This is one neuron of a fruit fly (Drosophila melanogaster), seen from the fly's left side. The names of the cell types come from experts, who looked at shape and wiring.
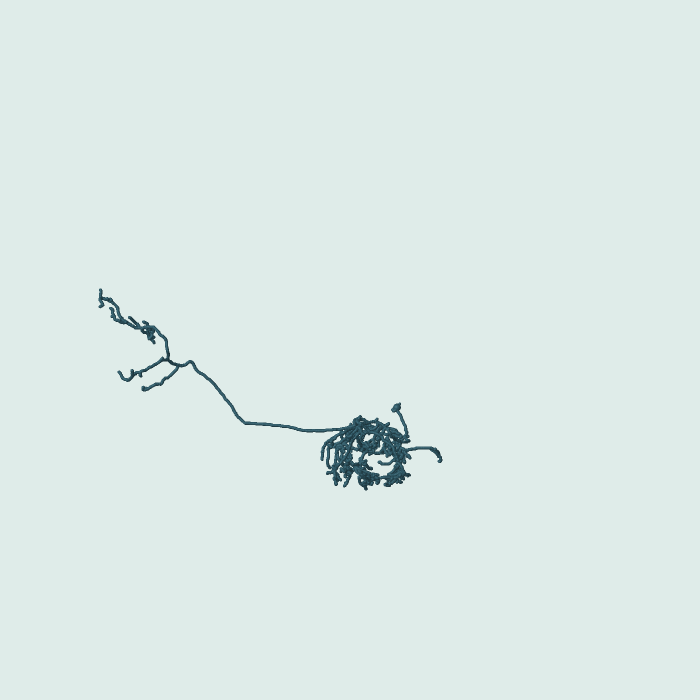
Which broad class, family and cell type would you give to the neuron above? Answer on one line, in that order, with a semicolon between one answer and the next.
ascending neuron; hemilineage 19B; AN19B015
